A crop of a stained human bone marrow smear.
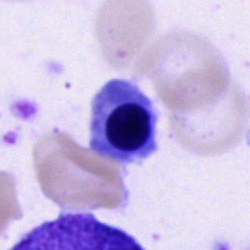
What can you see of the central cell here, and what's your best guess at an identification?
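First, the cytoplasm: it forms a wider rim on the upper-left side of the nucleus than on the right, and shows no granules. Second, the chromatin: very dark and dense, with no visible pattern. Third, nucleoli: none are visible. Name: erythroblast.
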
